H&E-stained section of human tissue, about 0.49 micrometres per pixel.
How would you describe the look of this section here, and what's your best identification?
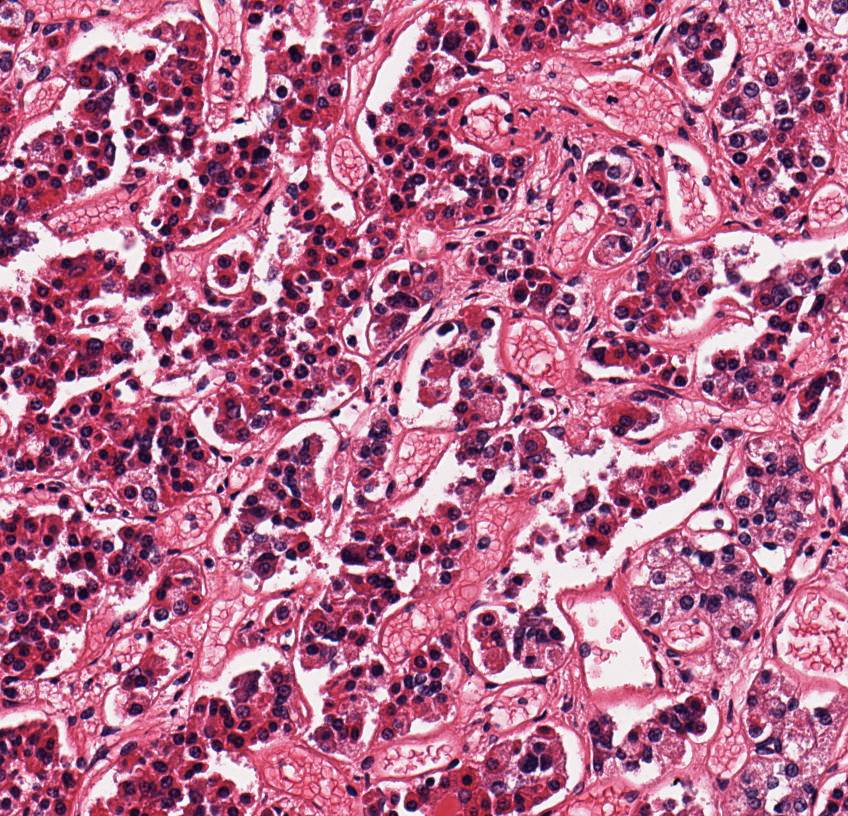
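All across the field the cells sit in small nests and cords, parted by thin, delicate septa. In the left half, cells with granular, deep red cytoplasm are in the majority. There are no fat cells anywhere in the field. Some cells have come loose from their nests and lie singly in the white spaces. This is pituitary.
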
